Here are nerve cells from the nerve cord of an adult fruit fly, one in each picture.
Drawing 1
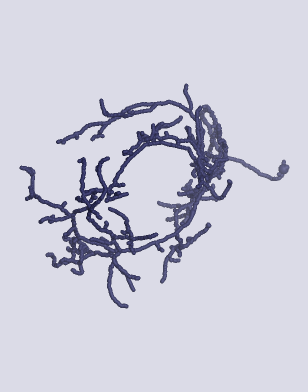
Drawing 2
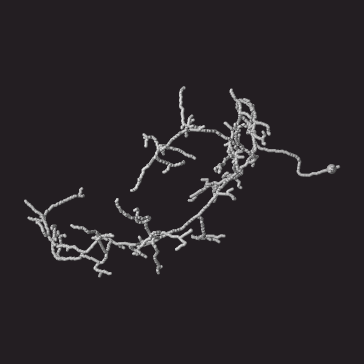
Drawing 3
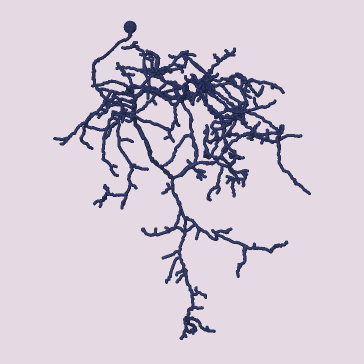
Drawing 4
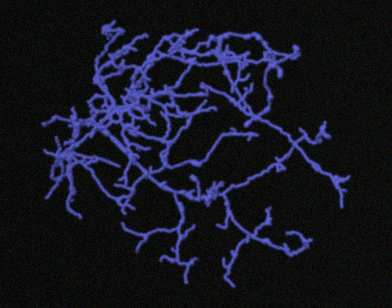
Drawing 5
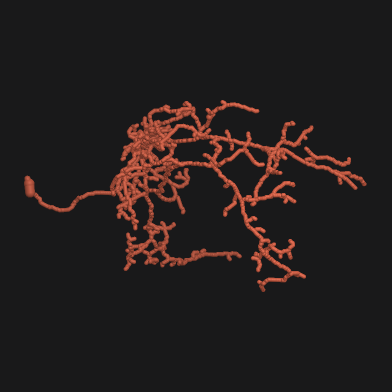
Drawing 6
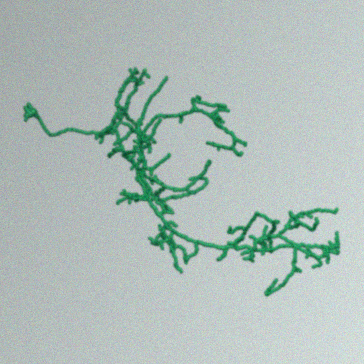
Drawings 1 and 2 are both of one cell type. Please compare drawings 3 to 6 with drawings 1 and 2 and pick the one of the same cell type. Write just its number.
6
